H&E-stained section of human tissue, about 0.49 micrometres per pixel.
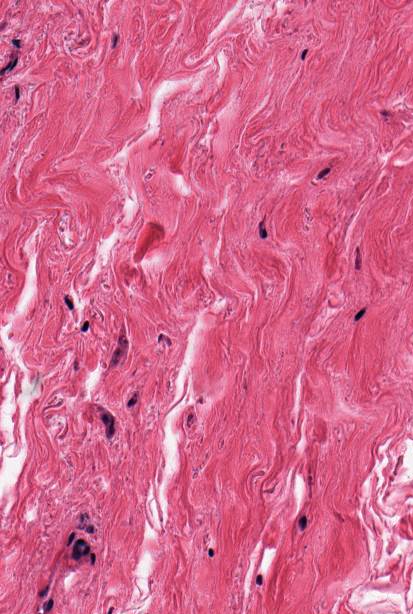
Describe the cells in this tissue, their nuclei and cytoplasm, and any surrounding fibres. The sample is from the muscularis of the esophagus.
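What fills the whole field is densely packed, strongly eosinophilic collagen bundles. Nuclei are sparse: small, dark, mostly elongated, lying singly between bundles. Toward the lower left, a few are larger, darker and more irregular. Just above centre sits one small, sharply outlined, deeper red body.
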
